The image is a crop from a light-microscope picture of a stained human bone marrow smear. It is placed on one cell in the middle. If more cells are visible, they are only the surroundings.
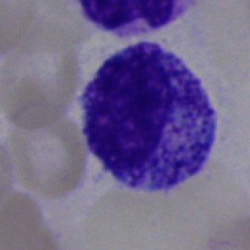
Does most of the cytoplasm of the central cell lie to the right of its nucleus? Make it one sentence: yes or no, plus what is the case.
Yes, the nucleus of this cell lies toward the left.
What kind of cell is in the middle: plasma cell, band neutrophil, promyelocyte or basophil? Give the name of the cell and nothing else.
promyelocyte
